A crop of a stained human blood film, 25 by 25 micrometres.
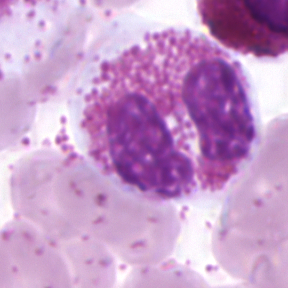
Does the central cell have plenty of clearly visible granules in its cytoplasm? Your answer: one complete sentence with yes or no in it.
Yes, there are many visible granules in its cytoplasm.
